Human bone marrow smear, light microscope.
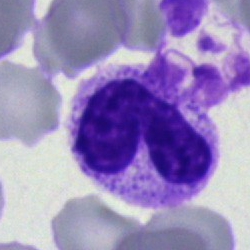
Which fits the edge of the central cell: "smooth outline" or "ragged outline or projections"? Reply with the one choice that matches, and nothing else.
Smooth outline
